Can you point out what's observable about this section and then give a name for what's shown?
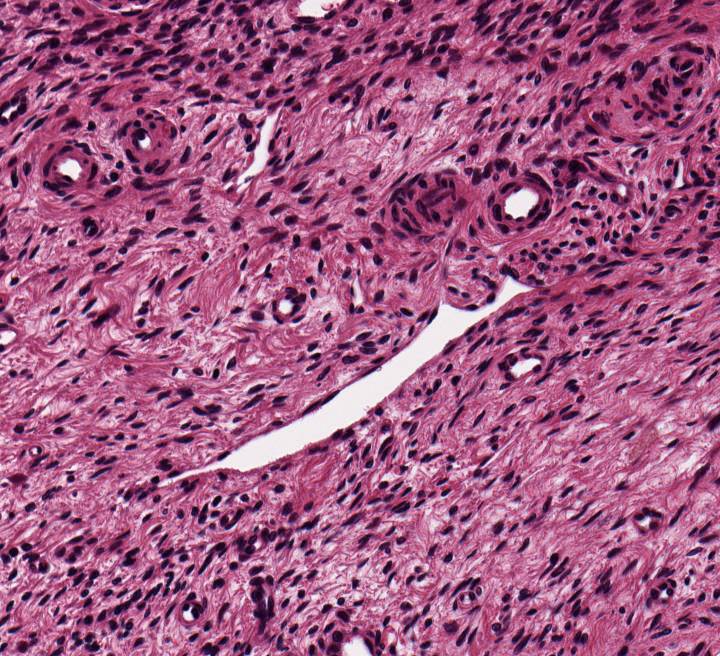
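Densely packed spindle cells set in pink fibrillary stroma make up the whole field. Their nuclei are elongated and darkly stained, with scant surrounding cytoplasm. Several small thick-walled vessels with round open lumens lie chiefly in the upper half, and spindle cells are wrapped around these vessels in concentric layers. This section is ovary.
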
